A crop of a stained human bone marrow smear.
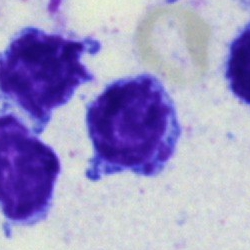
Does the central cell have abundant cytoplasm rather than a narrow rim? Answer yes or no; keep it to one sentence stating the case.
No, a narrow rim is all the cytoplasm this cell has.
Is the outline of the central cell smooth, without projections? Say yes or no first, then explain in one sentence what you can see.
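No. Small blue blebs project from the lower left edge of the cell.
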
